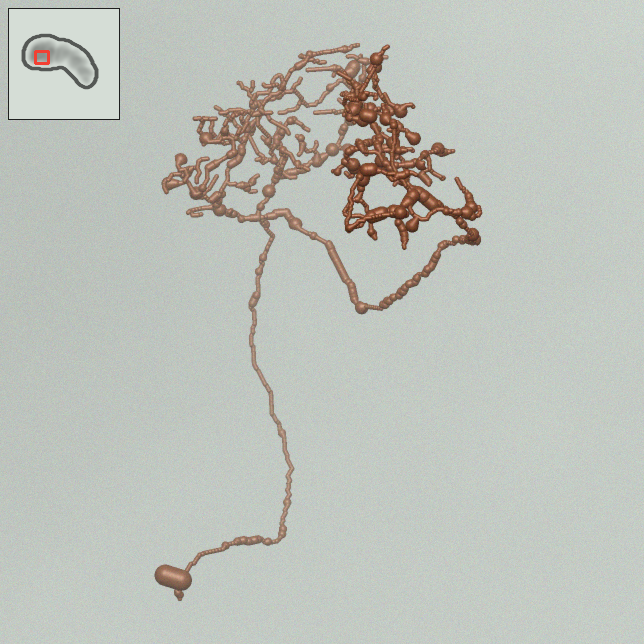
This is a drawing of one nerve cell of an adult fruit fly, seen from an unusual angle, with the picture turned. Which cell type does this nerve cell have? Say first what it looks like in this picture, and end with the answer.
The cell body can be seen at the lower left of the picture. The picture shows dozens of branch ends. It is a central-brain intrinsic neuron. It is of cell type hDeltaJ.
